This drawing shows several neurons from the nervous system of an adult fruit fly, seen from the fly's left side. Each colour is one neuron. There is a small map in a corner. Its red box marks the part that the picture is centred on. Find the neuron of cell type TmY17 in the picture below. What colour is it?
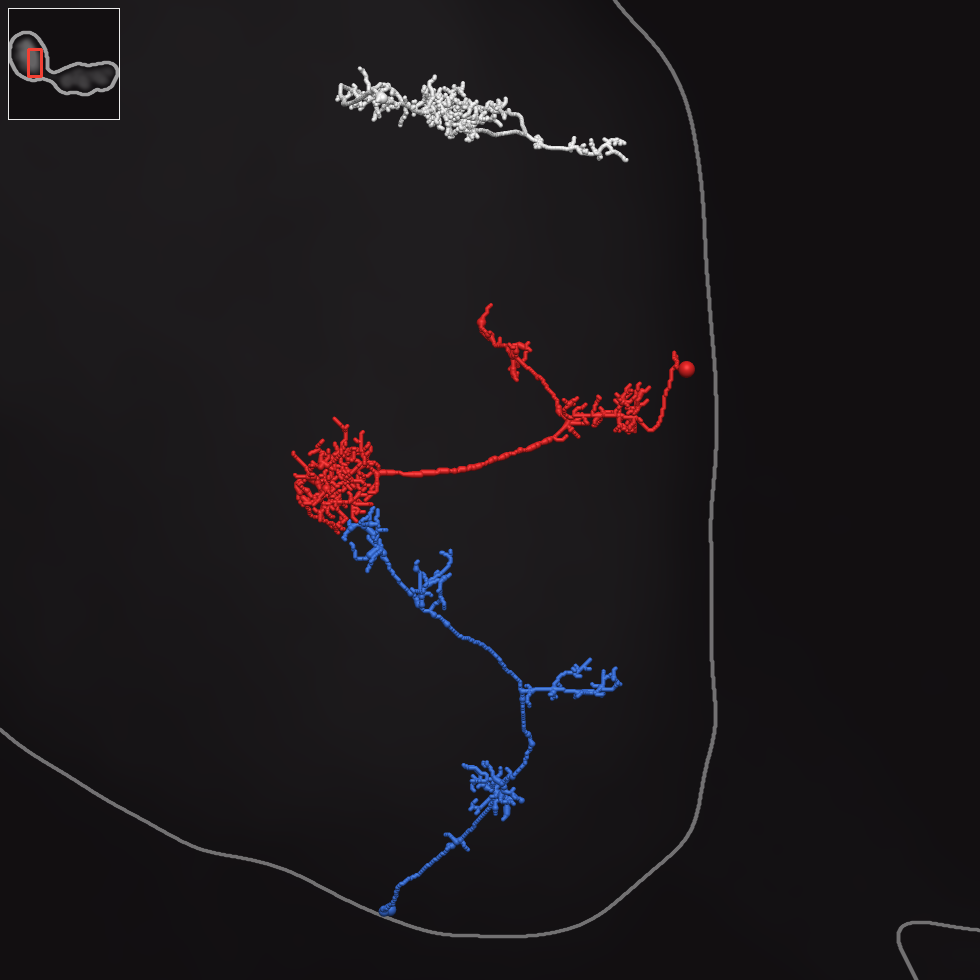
blue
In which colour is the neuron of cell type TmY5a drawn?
white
